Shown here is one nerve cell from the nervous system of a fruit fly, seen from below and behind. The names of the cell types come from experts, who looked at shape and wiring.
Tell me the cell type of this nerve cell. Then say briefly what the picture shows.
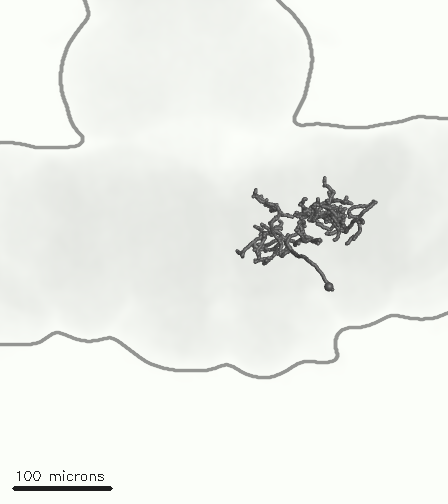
The cell type is SIP130m. Its broad class is central-brain intrinsic neuron. Its cell body lies on the right of the picture. From left to right in the picture it spans about 140 microns.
